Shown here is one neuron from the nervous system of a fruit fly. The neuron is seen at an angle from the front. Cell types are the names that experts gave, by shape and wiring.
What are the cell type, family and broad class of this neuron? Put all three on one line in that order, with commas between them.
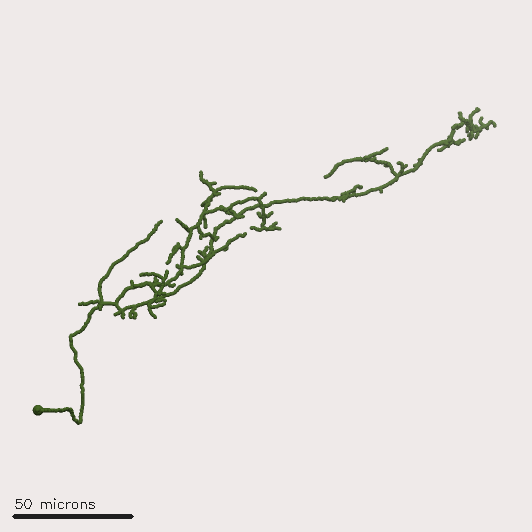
IN16B046, hemilineage 16B, nerve-cord intrinsic neuron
